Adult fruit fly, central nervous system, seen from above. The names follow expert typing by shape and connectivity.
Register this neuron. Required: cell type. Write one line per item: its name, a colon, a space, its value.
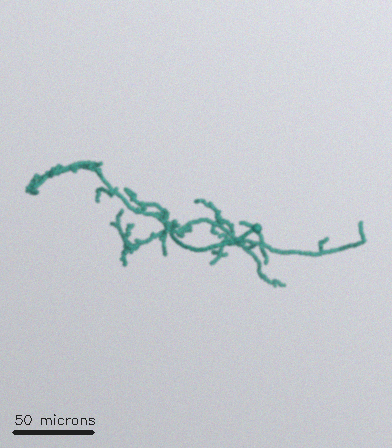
cell type: CB1396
